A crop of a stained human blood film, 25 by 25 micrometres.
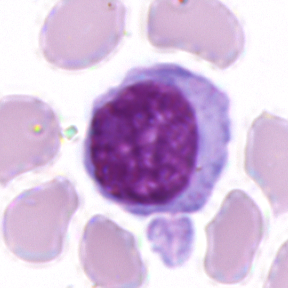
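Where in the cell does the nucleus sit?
Off-centre, toward the left side.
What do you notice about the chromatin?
It is coarse and clumped: dark purple masses with paler patches between them.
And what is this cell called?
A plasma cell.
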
